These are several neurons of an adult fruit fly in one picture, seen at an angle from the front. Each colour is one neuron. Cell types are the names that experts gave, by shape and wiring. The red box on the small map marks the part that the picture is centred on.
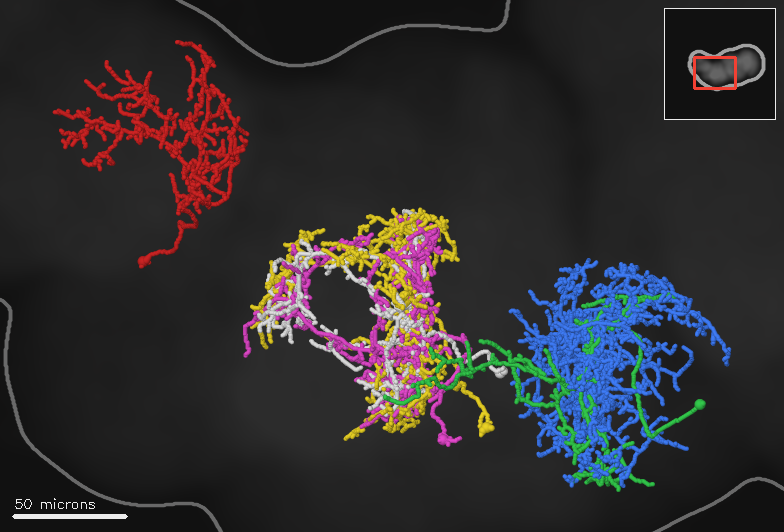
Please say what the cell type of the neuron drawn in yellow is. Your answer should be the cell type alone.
INXXX468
